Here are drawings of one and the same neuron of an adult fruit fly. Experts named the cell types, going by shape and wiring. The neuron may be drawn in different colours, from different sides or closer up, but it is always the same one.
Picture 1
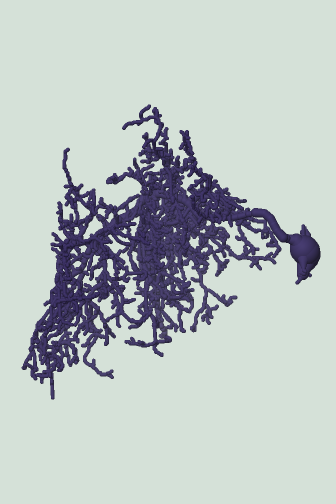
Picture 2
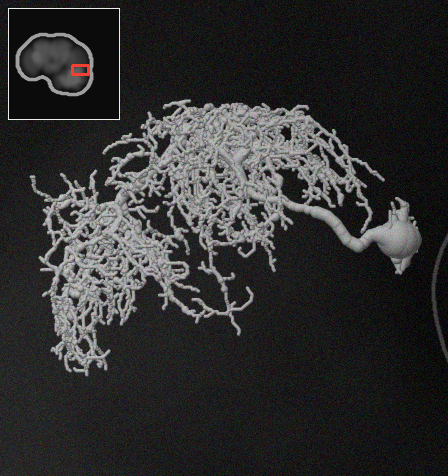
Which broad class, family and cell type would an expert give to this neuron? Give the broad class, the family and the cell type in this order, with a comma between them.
motor neuron of the nerve cord, hemilineage 06A, MNad19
